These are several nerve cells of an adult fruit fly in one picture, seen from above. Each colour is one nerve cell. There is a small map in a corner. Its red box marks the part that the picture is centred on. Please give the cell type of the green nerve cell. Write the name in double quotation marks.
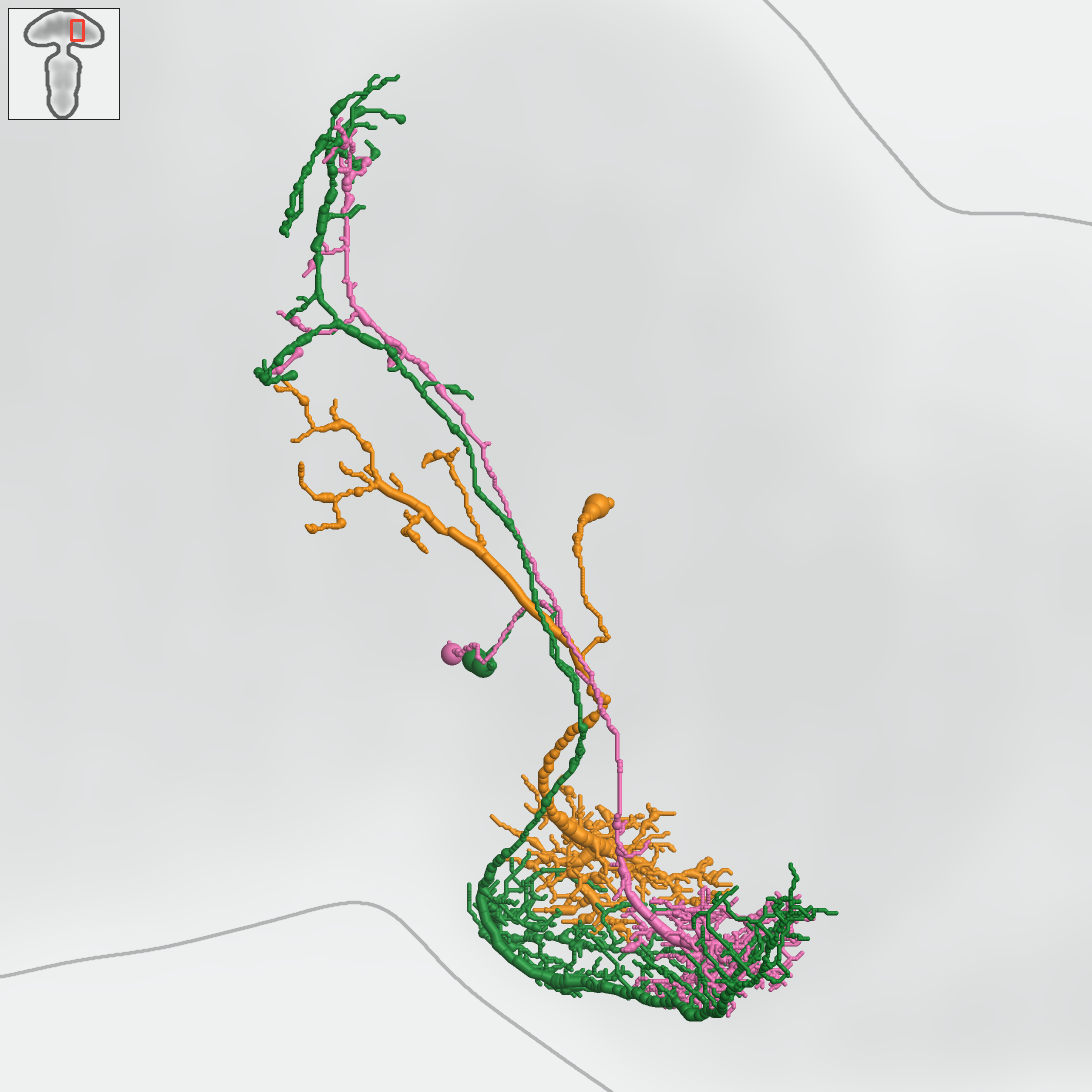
"LC31b"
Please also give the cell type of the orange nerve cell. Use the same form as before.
"LC4"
